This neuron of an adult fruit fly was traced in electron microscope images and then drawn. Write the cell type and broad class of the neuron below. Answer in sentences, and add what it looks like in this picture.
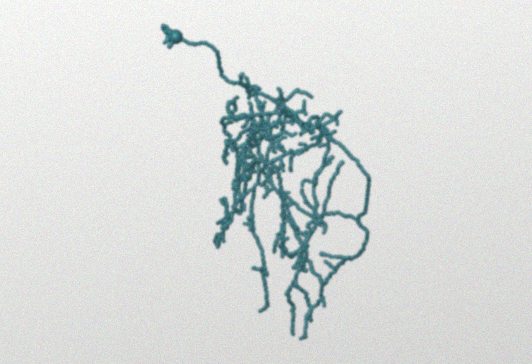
Its cell type is INXXX412. It is a nerve-cord intrinsic neuron. Dozens of branch ends can be seen. As drawn here it is taller than it is wide.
